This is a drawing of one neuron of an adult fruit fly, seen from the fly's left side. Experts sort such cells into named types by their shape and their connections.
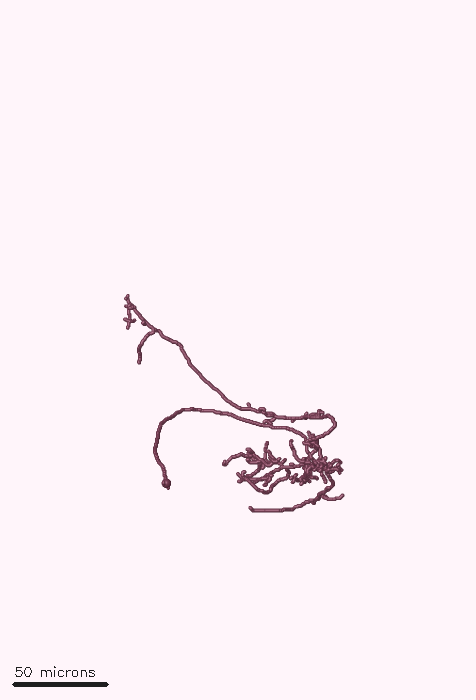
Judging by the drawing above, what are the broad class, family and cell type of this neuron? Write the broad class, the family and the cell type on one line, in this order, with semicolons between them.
central-brain intrinsic neuron; hemilineage WEDa2; WED031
